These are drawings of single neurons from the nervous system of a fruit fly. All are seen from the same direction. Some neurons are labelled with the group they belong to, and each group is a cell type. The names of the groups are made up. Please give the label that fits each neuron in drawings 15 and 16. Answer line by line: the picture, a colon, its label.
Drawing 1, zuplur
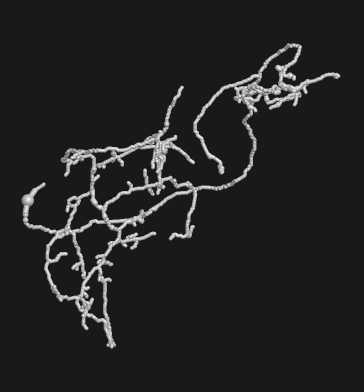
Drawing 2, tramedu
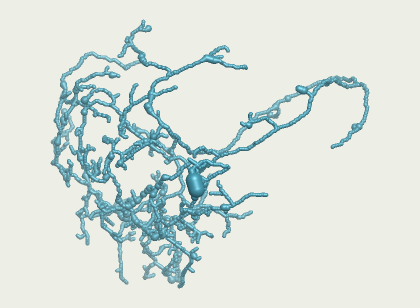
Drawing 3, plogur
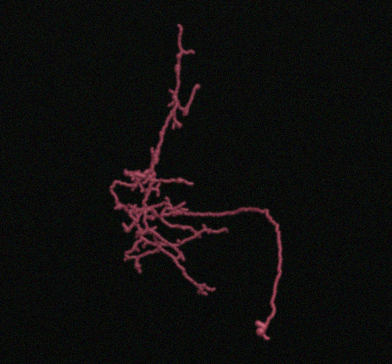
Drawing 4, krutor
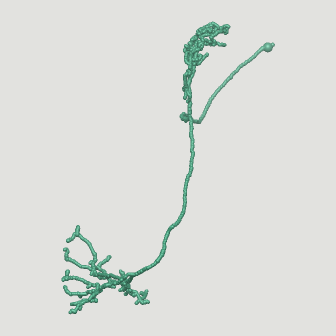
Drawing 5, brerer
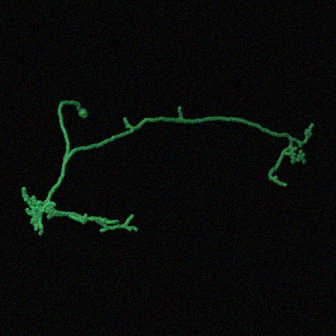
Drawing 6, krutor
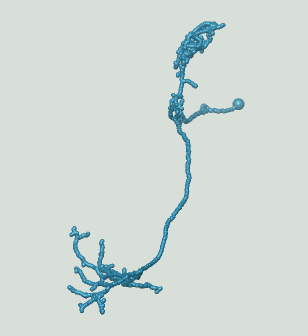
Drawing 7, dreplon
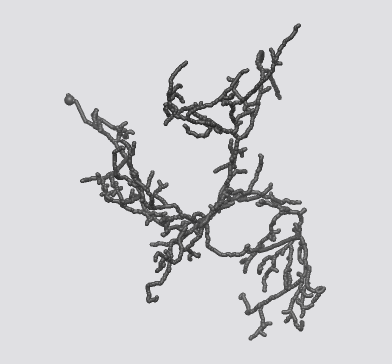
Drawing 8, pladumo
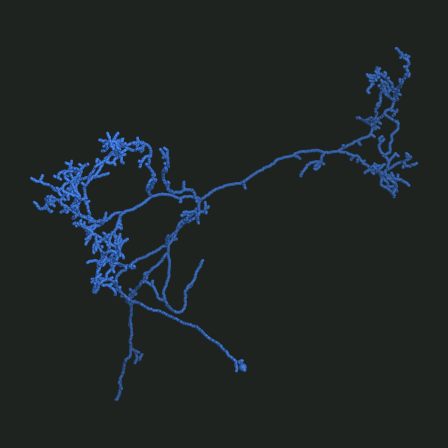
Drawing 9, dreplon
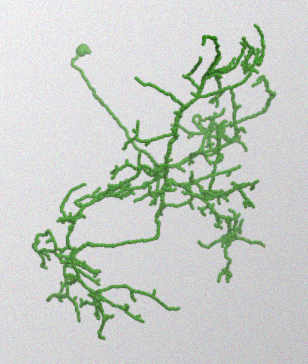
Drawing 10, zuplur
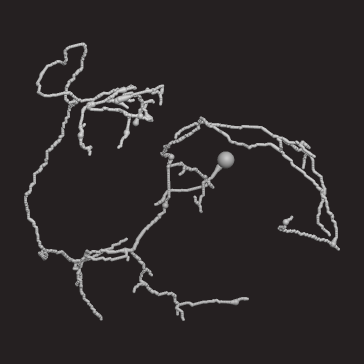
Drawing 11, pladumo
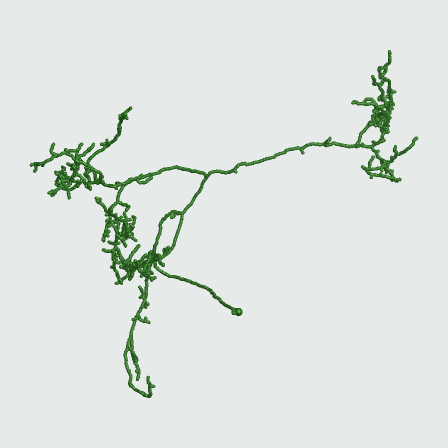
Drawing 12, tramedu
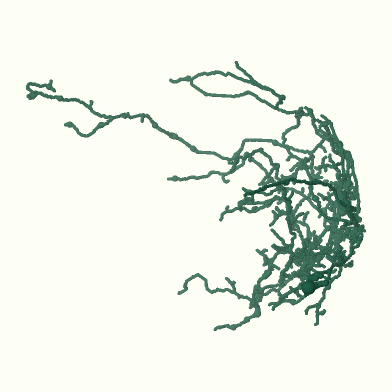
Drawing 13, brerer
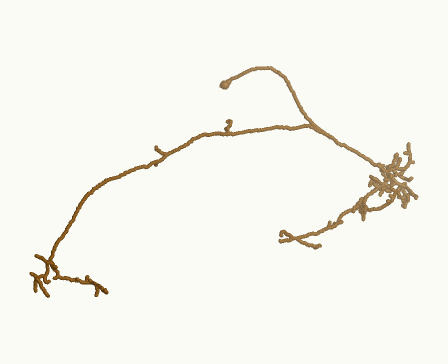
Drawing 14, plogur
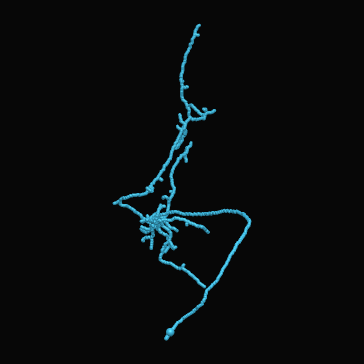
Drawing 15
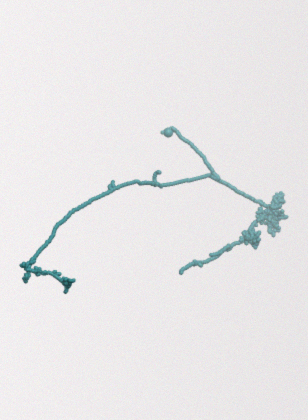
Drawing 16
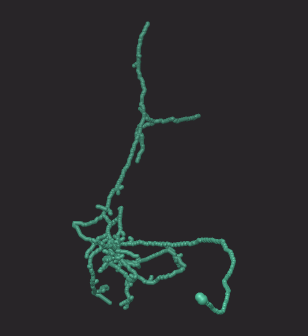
15: brerer
16: plogur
